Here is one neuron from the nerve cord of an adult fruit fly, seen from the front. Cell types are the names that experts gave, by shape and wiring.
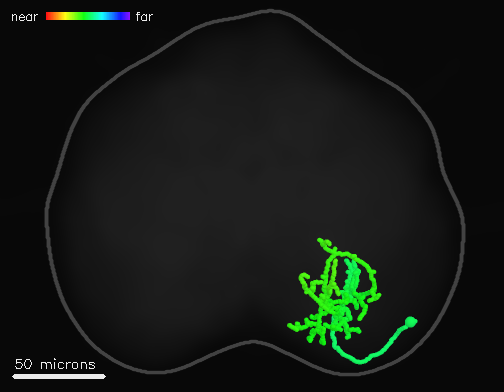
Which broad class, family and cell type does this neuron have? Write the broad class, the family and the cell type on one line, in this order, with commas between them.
nerve-cord intrinsic neuron, hemilineage 20A.22A, IN20A.22A084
